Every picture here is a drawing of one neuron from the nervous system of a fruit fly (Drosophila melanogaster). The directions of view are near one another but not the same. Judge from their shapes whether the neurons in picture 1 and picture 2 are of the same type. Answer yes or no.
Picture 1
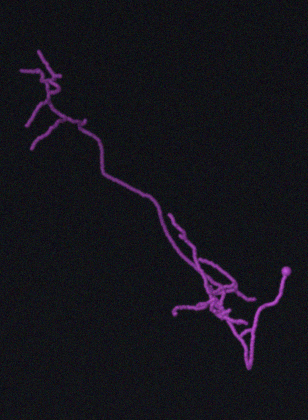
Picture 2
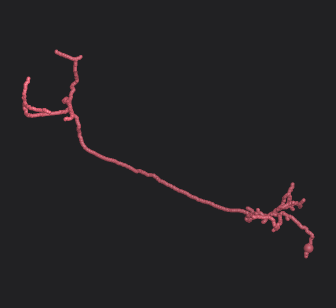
yes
